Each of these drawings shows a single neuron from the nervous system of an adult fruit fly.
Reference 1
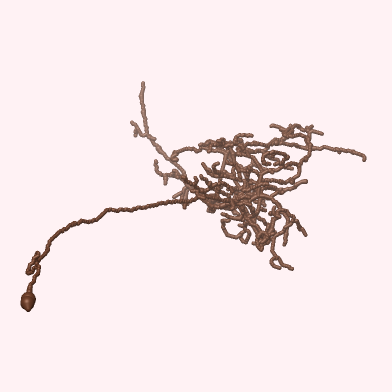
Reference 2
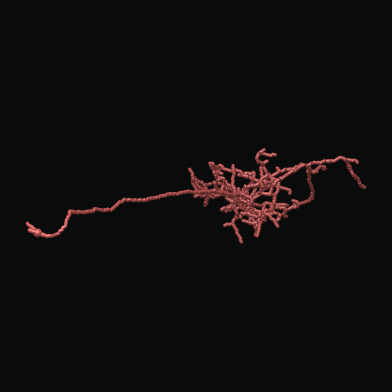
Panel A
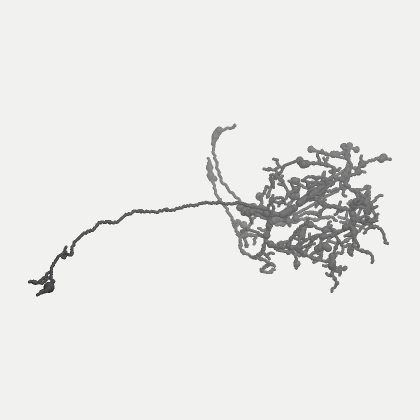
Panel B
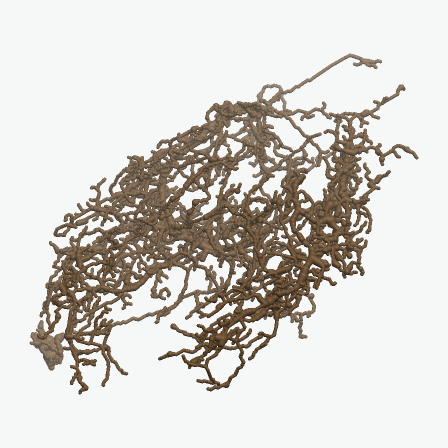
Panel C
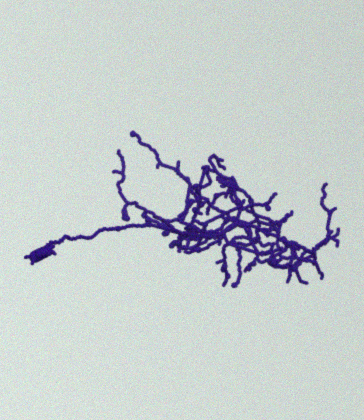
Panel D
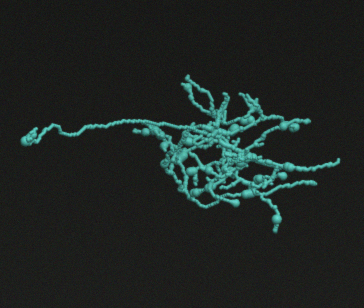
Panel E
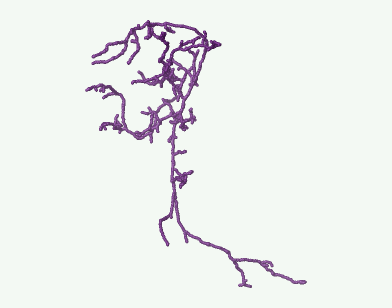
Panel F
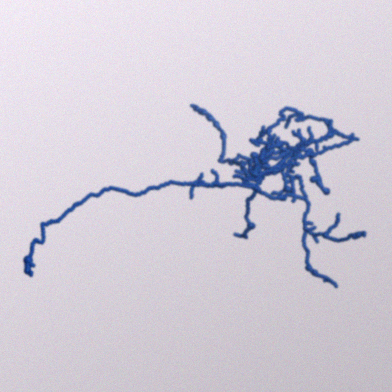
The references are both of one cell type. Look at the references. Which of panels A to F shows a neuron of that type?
Panel D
